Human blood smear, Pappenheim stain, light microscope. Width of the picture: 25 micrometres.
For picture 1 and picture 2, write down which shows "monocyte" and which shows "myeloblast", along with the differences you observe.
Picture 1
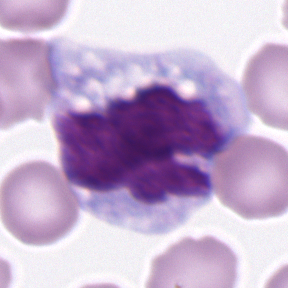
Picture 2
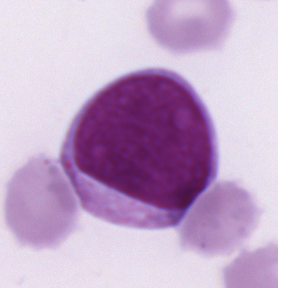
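Picture 1 shows a monocyte, and picture 2 shows a myeloblast. In the monocyte, the nucleus sits in the middle and lower part of the cell, so the wider band of cytoplasm lies above it. Its chromatin is dark purple, with a streaky, strand-like texture. The cytoplasm is pale greyish-blue, and small clear spots lie in it above the nucleus. In the myeloblast, the nucleus stains a deep reddish purple, and pale round nucleoli show inside it.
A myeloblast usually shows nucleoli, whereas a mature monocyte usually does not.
So the nucleoli in picture 2 fit the myeloblast. Its cytoplasm holds a few fine reddish granules, and its outline is smooth, without projections. The myeloblast measures about 14 micrometres across, with a nucleus about 13 micrometres across that fills about 70% of the cell's area.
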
